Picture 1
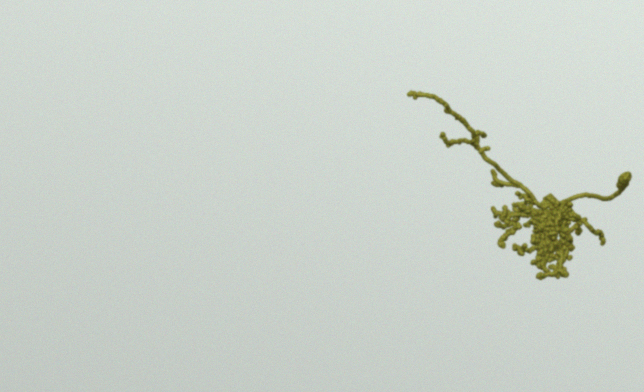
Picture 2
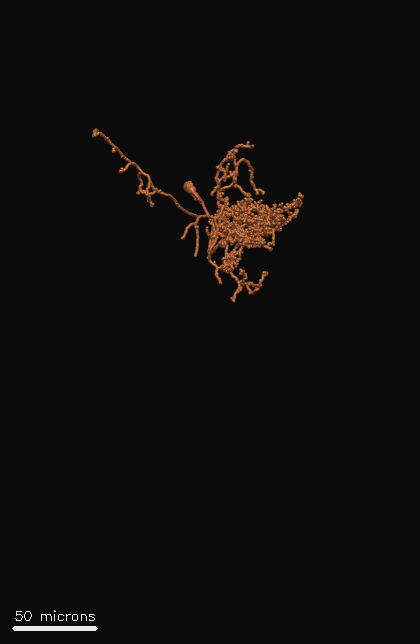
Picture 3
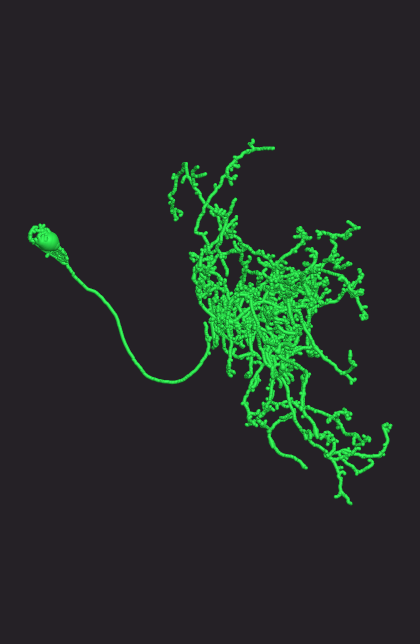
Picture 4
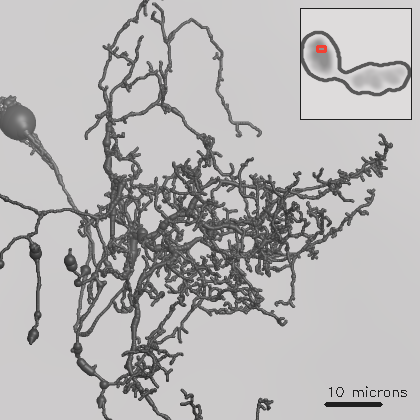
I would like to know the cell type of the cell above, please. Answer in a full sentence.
The cell type is LH007m.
